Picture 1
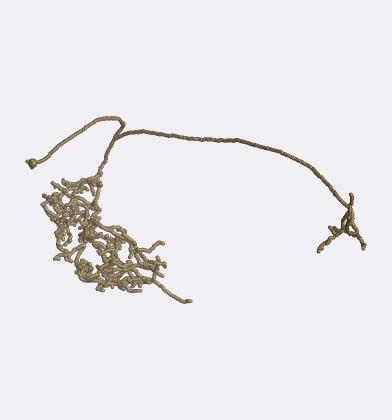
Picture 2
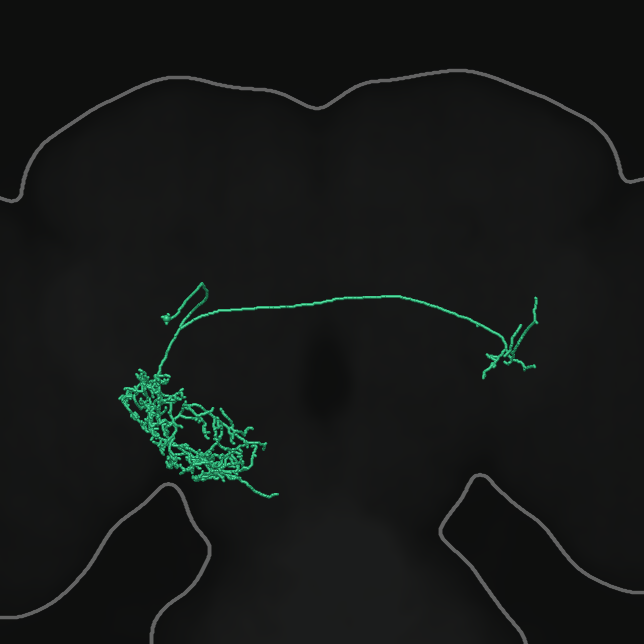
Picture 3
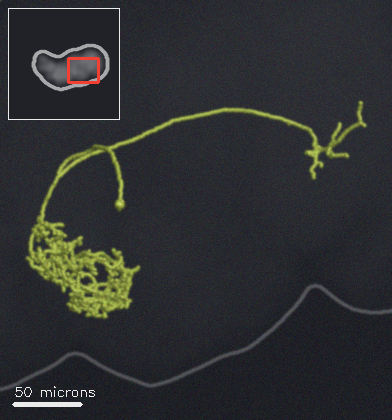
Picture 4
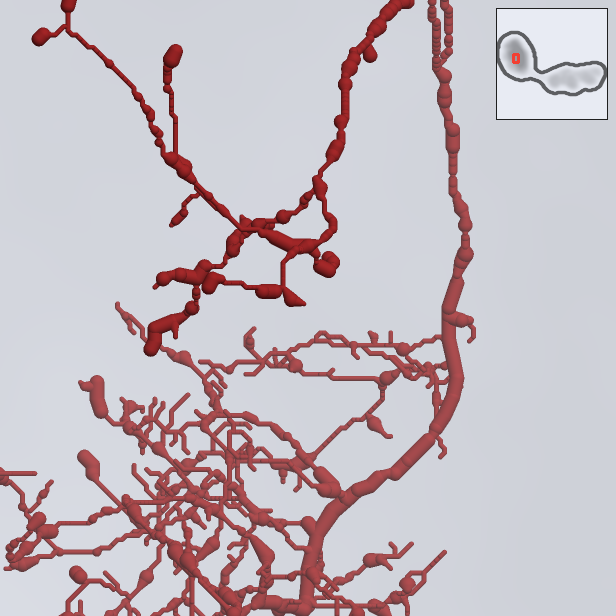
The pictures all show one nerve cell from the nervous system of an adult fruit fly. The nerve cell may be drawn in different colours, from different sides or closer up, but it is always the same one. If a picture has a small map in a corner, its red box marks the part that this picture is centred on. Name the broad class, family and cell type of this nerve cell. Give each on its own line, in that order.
central-brain intrinsic neuron
hemilineage VLPa2
CB4176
